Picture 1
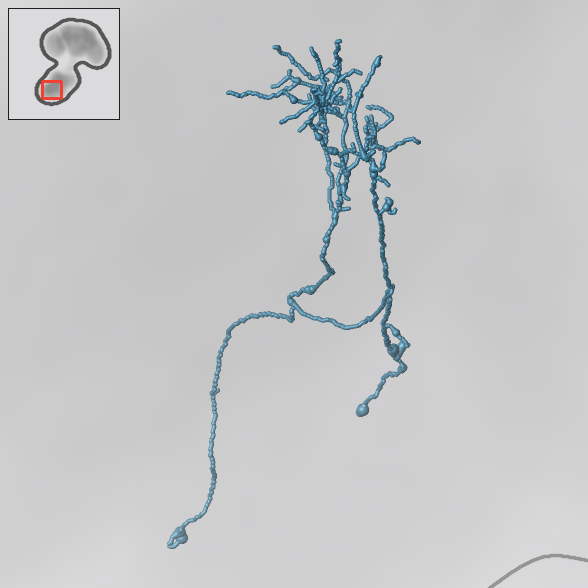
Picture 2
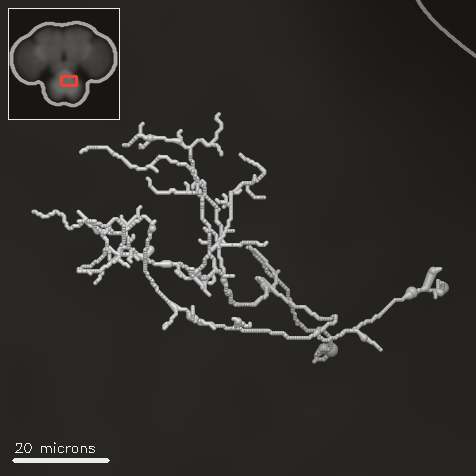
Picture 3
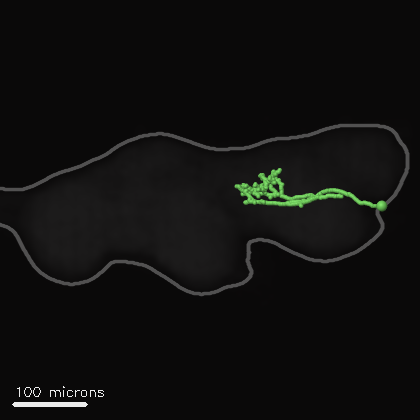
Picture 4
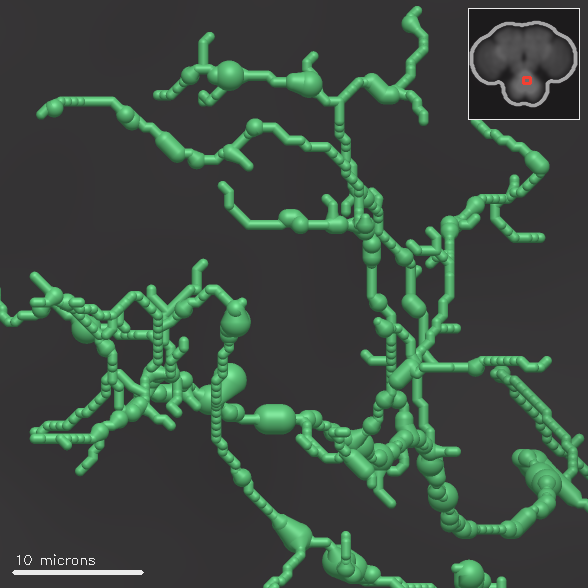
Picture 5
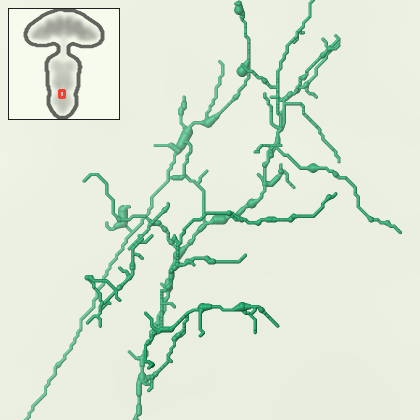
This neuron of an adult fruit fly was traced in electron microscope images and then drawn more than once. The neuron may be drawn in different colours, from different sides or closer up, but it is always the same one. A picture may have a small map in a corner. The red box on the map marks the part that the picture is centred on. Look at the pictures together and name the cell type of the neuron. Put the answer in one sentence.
The cell type is IN21A093.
